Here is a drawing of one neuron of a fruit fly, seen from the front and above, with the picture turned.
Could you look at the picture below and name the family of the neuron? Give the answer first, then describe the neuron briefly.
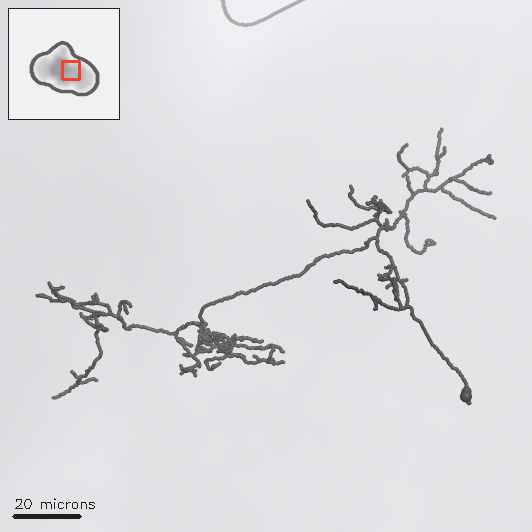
Its family is called class DAN. It is a central-brain intrinsic neuron. The cell body can be seen at the lower right of the picture. From left to right in the picture it spans about 140 microns. The picture shows dozens of branch ends.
